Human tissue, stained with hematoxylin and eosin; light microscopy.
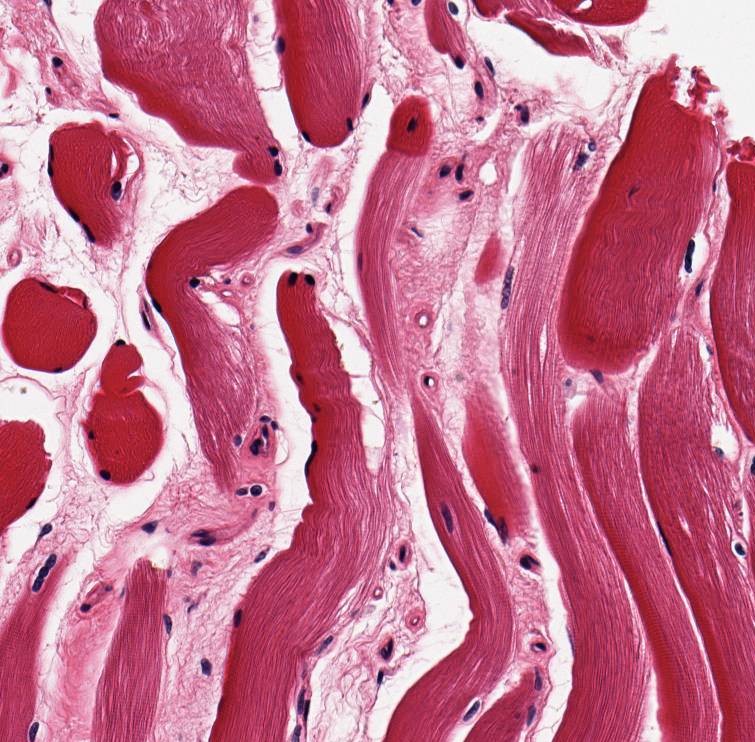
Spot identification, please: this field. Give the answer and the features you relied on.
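Skeletal muscle is the principal tissue in this field. Its fibres have deeply eosinophilic cytoplasm, with fine lines running along the length of each fibre. The nuclei are dark and elongated and lie at the fibre edges, including around the rim of the rounded profiles at the upper left.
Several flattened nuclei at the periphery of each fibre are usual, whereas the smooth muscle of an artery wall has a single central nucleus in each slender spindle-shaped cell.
Wide spaces between fibres hold pale pink, loose, wispy connective tissue with scattered small dark nuclei.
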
